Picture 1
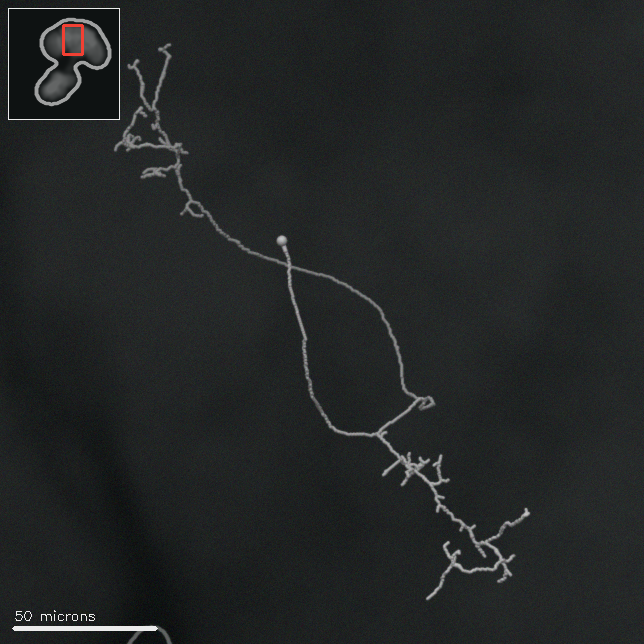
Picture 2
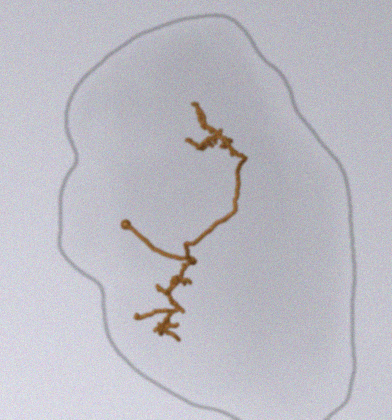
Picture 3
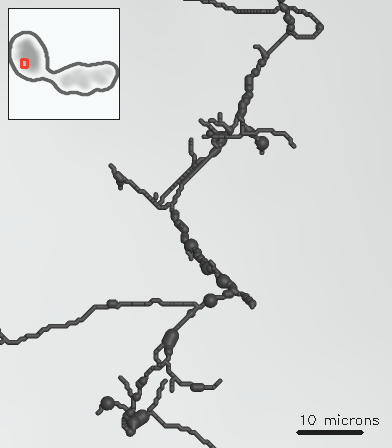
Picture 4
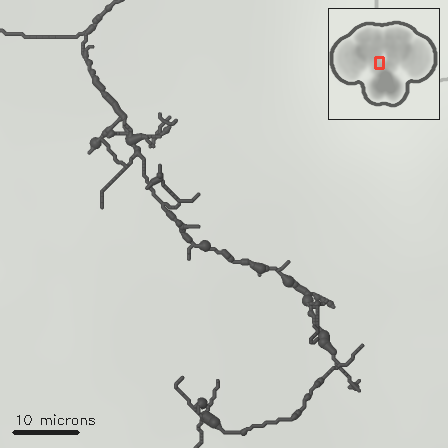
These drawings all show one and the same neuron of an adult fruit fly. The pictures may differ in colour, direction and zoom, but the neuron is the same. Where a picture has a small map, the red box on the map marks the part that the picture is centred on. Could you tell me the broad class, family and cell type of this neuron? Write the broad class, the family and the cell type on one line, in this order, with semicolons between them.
central-brain intrinsic neuron; hemilineage VESa2; AVLP463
